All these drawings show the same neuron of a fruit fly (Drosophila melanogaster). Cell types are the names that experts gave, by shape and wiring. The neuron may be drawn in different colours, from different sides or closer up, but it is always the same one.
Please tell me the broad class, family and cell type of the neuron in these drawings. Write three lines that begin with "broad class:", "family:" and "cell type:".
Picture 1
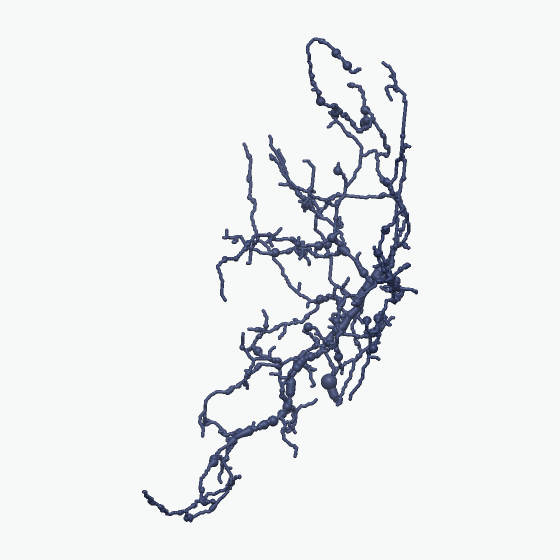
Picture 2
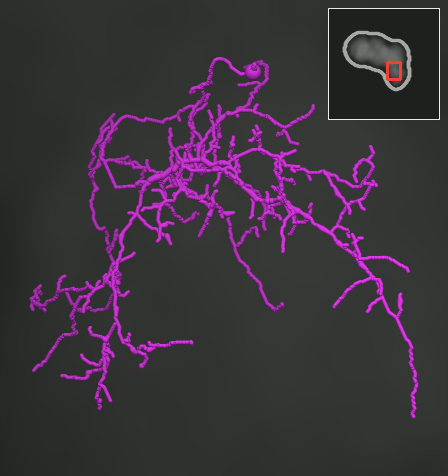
broad class: nerve-cord intrinsic neuron
family: hemilineage 16B
cell type: IN16B074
